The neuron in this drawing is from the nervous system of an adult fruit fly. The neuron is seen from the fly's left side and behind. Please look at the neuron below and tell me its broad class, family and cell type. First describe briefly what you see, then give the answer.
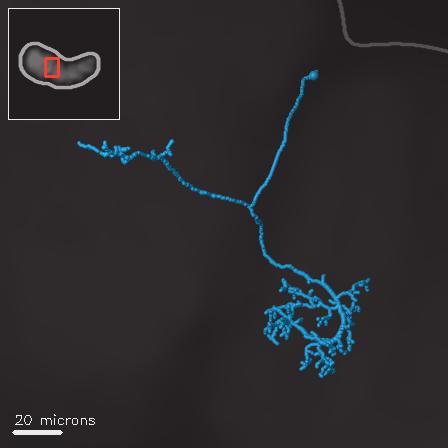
By the scale bar it is about 130 microns tall in this view. Dozens of branch ends can be seen. It is a visual projection neuron. Its family is hemilineage VPNd1. The cell type is LC22.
